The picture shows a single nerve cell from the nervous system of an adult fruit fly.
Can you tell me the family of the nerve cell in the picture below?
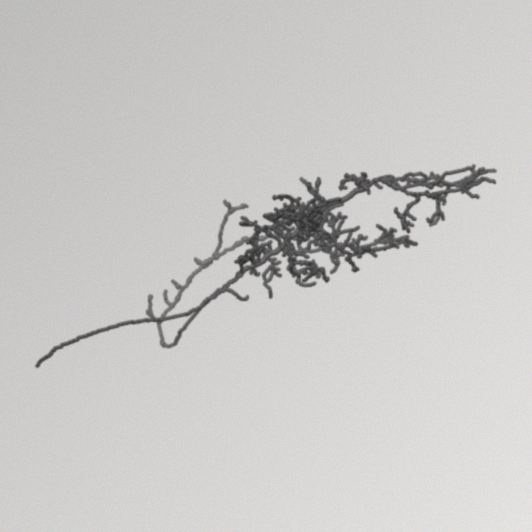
hemilineage 06A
